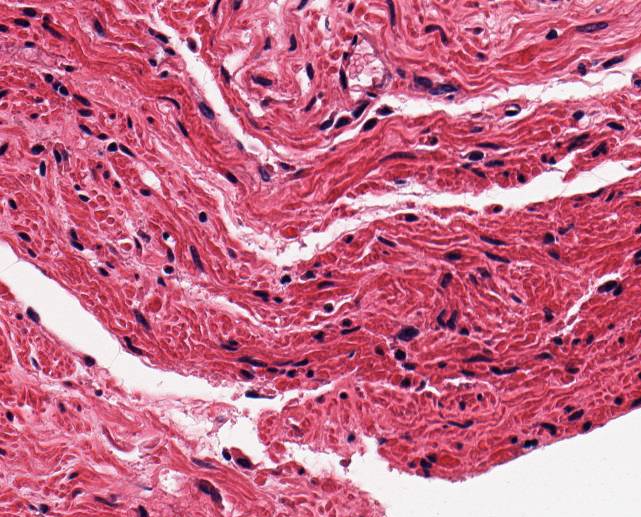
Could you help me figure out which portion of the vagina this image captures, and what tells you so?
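Smooth muscle makes up this field, in interlacing fascicles of cells running in different directions. Each cell carries a dark, elongated, blunt-ended nucleus lying along its length, in bright pink fibrillar cytoplasm with no cross-striations.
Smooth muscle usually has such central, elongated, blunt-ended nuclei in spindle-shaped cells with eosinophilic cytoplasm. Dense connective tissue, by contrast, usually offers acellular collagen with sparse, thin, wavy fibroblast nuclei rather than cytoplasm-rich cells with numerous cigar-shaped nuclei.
No epithelium or glands appear.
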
